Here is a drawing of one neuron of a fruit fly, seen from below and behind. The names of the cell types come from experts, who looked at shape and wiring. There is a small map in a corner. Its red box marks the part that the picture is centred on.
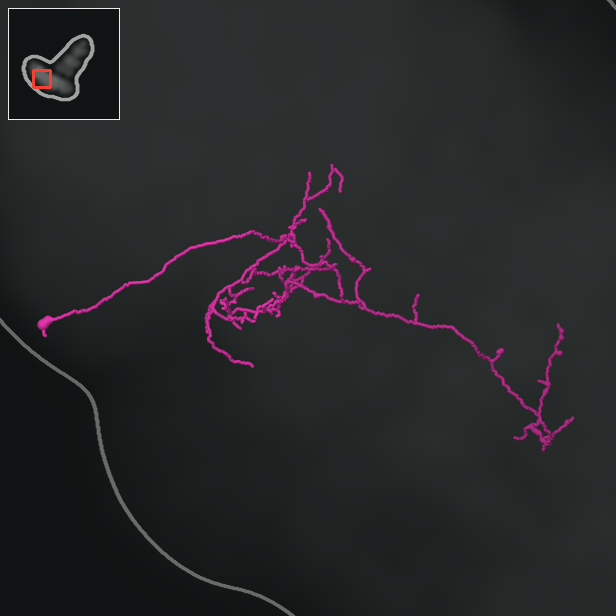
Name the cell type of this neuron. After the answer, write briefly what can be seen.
Its cell type is SMP174. This is a central-brain intrinsic neuron. The cell body is on the left of the picture. As drawn here it is wider than it is tall.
